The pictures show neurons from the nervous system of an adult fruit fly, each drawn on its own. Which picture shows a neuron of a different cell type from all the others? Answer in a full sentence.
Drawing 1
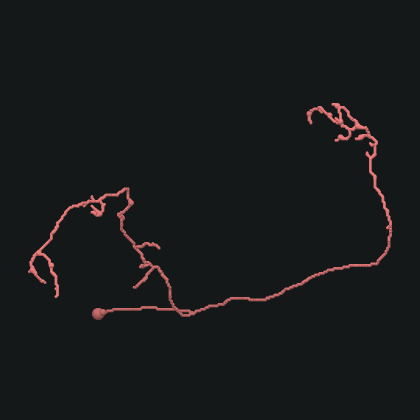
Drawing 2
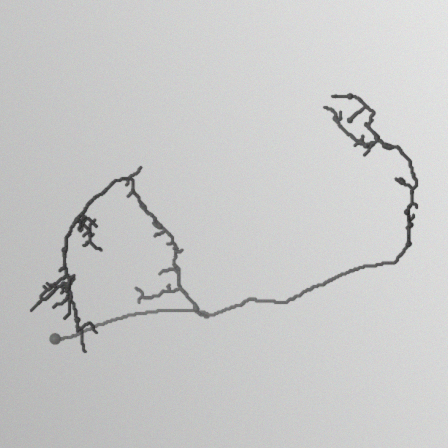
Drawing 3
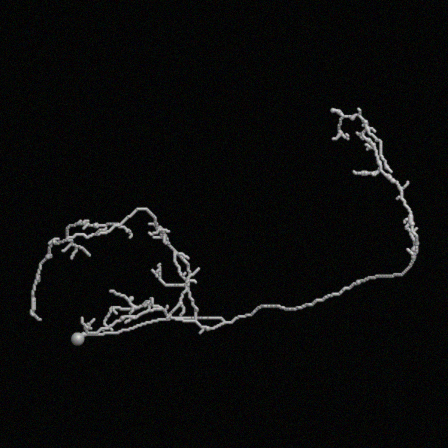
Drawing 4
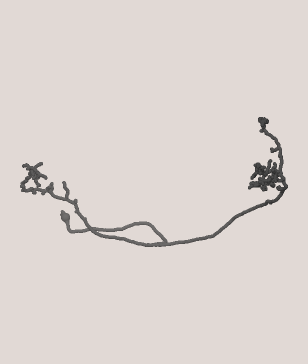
The neuron in drawing 4 is of another cell type than the rest.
